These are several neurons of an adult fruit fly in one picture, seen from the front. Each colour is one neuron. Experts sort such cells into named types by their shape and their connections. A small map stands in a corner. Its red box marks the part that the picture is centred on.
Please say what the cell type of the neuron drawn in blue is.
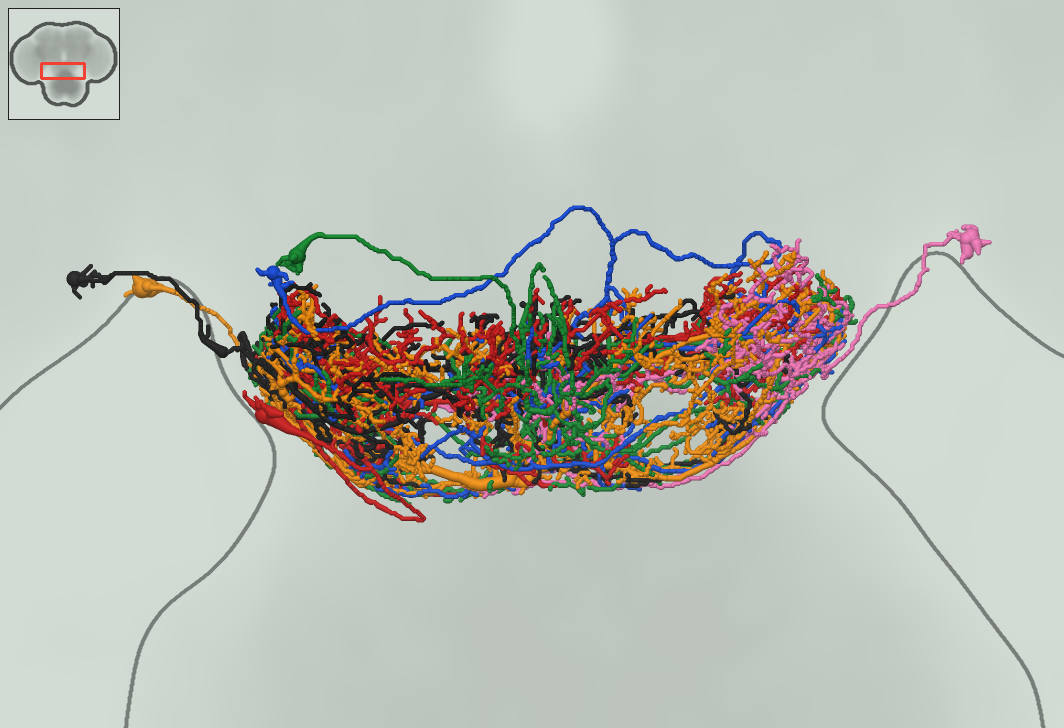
GNG224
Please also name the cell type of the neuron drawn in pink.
GNG180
